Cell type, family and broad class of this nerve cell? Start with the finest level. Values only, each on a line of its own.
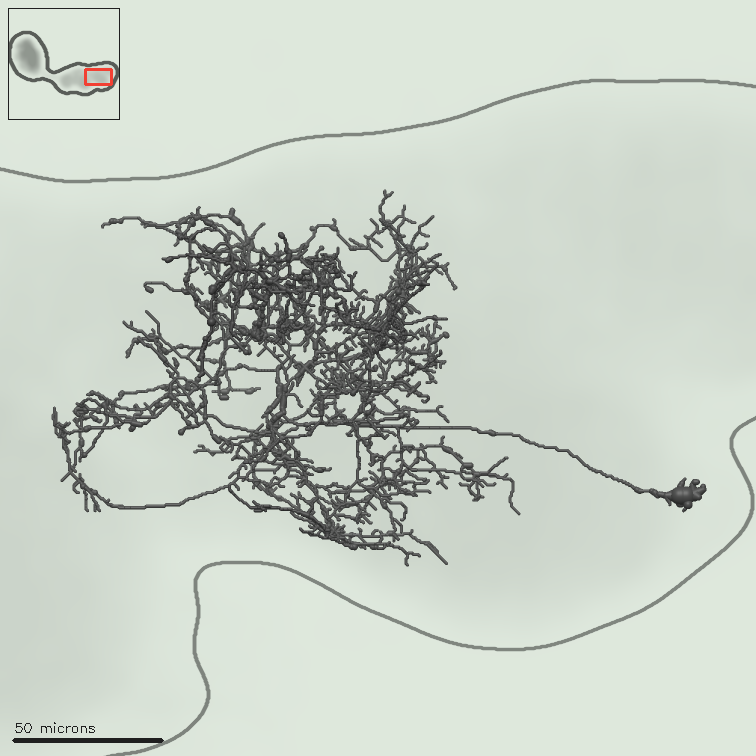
IN05B012
hemilineage 05B
nerve-cord intrinsic neuron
